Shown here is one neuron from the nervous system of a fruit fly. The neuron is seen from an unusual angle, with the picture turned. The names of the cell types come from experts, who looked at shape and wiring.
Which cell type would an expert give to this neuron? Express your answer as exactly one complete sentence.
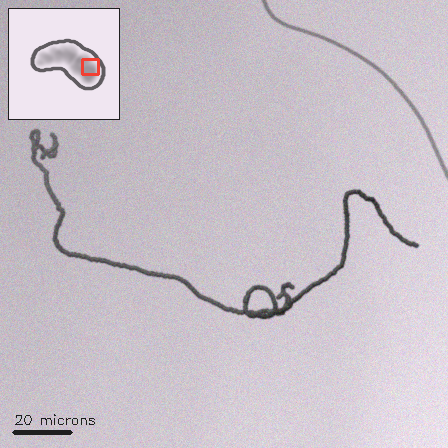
This neuron has been assigned cell type ORN_DA3.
